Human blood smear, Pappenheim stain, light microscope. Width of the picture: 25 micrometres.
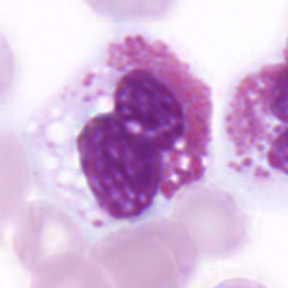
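Eosinophil at the centre of a stained blood smear. Nucleus of the eosinophil: two lobes pressed close together, one upper right and one lower left. Granules: many, coarse, round and reddish, packed most densely on the right side of the cell. Left part of the cytoplasm: pale, with scattered clear spaces.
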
